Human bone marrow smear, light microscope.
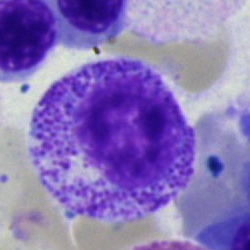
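Myelocyte, whose outline is round and smooth. Next, the cytoplasm: crowded with coarse purple granules, it forms a broad rim widest on the left side of the nucleus. Last, a paler area with fewer granules lies just below and left of the nucleus.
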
